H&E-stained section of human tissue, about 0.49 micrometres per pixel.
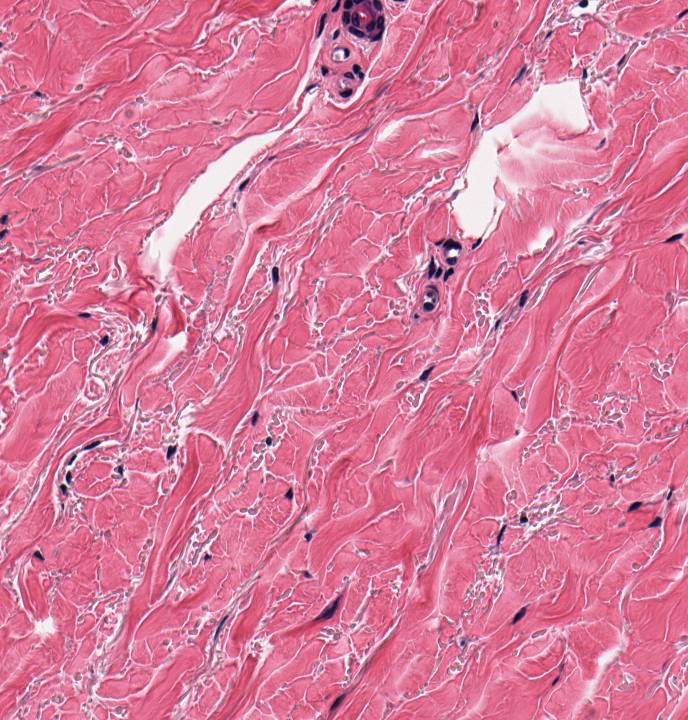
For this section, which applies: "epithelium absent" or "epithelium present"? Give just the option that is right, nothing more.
Epithelium absent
